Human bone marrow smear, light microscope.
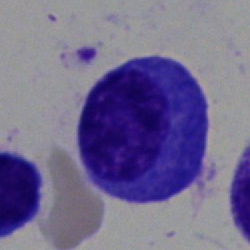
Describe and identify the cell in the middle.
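The nucleus here sits off-centre, pushed toward the upper left. Its cytoplasm wraps round as a crescent, widest on the right side. I don't see distinct granules in it, and the surface has no projections or blebs. So that's a plasma cell.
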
